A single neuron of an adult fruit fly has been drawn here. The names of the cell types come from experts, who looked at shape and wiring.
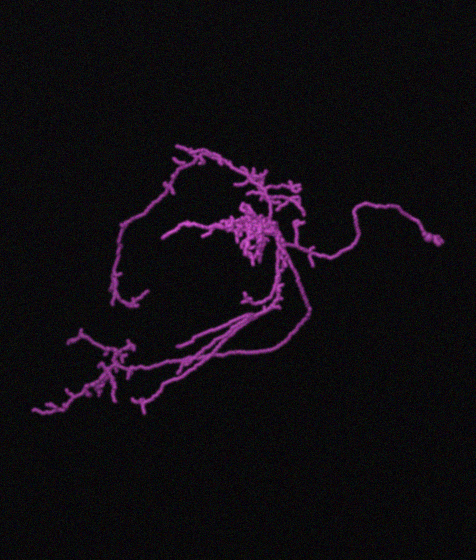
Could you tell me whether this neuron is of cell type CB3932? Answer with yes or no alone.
yes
